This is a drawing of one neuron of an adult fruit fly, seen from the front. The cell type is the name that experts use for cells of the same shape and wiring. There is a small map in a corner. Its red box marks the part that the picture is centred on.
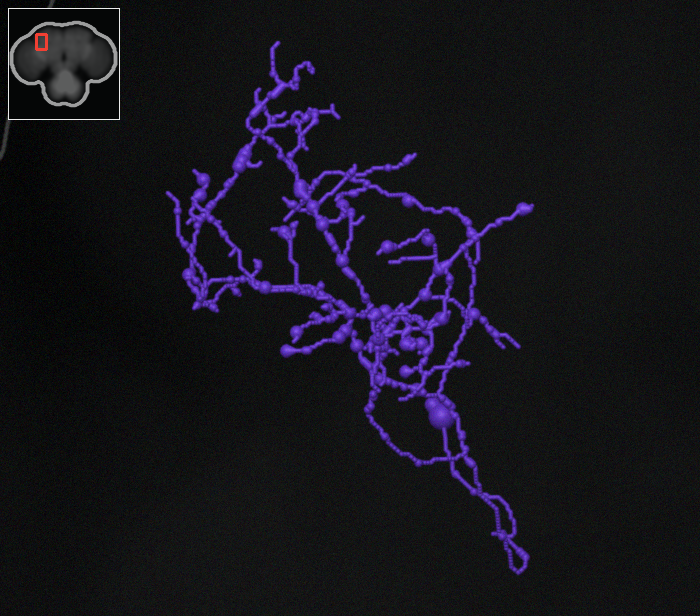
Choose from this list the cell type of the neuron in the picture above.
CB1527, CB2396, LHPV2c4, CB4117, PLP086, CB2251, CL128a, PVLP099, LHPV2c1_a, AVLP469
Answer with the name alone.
CB1527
